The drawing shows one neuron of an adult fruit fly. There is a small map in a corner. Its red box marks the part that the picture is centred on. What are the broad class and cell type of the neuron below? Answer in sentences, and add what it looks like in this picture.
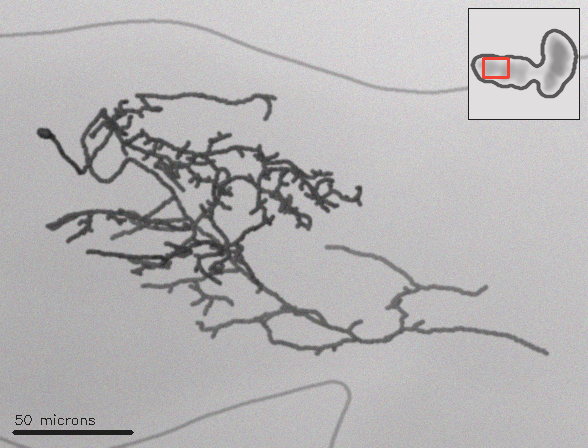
This is a nerve-cord intrinsic neuron. Its cell type is INXXX280. It lies in the nerve cord. From left to right in the picture it spans about 200 microns. The picture shows dozens of branch ends.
